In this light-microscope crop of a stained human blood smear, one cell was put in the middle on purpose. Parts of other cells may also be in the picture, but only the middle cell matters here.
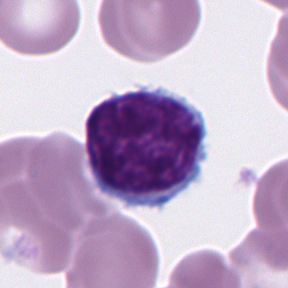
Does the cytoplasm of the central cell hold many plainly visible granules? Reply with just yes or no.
No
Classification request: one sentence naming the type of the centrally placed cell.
The centered cell in this crop is a lymphocyte.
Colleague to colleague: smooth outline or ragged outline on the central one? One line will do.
Irregularity marks the cell border, whether as raggedness or as projections.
